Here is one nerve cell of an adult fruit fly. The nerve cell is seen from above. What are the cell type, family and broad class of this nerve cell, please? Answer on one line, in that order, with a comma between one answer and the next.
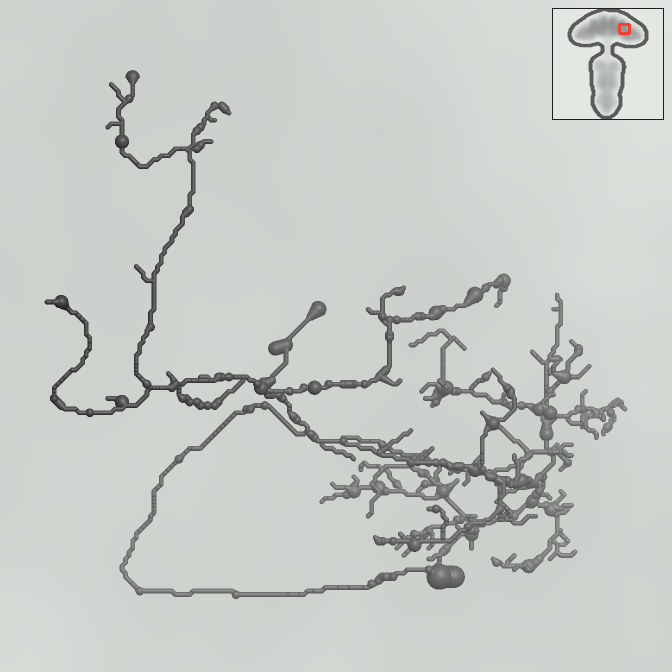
LHPV6d1, hemilineage LHp2, central-brain intrinsic neuron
